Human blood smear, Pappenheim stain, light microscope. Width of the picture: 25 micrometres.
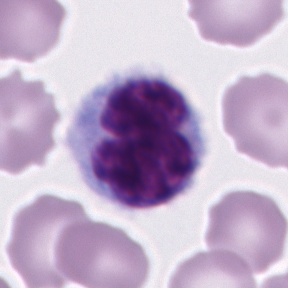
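Hairy cell, the central cell in this stained smear of peripheral blood. Its outline is roughly round. A deep notch runs into the nucleus from the left, dividing it into upper and lower parts. The rim of cytoplasm is broadest on the left, and no distinct granules are present in it.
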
